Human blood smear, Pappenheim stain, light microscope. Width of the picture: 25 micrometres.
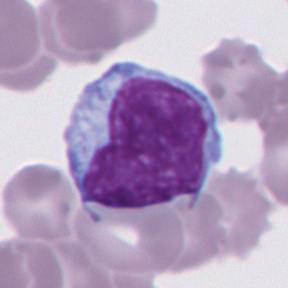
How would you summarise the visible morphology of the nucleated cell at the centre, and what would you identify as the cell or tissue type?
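Toward the right side of the cell lies the nucleus, off centre and without visible nucleoli. The cytoplasm is a darker blue at the cell edge than near the nucleus and shows no granules. The cell is a typical lymphocyte.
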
